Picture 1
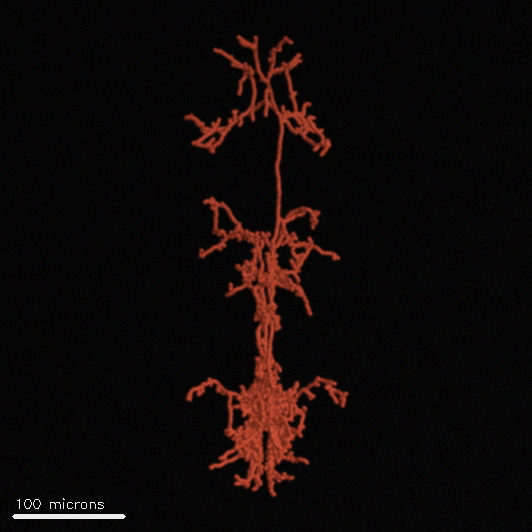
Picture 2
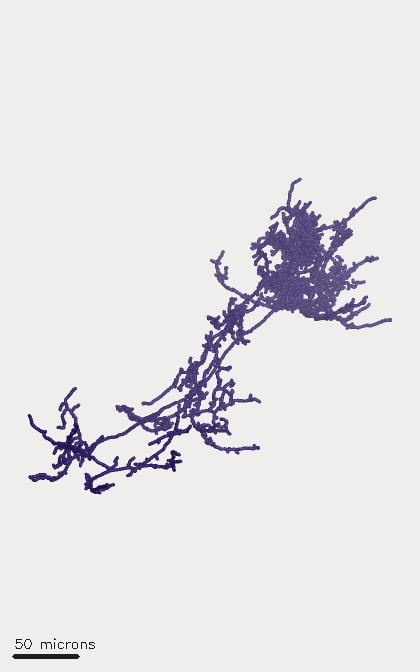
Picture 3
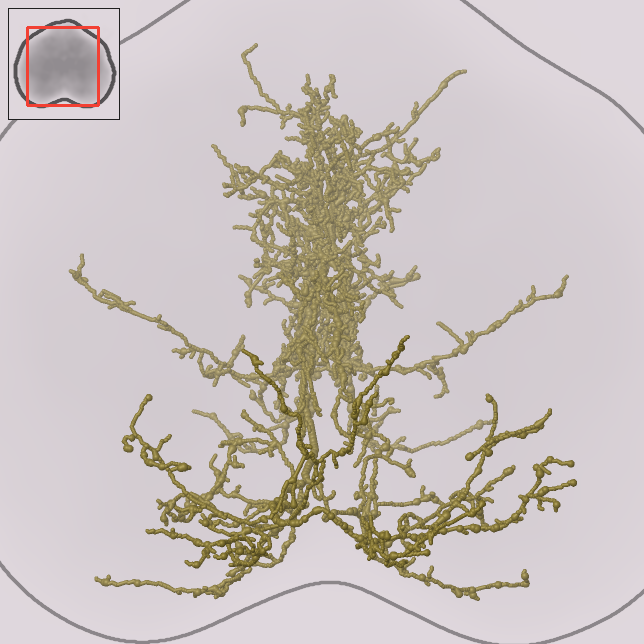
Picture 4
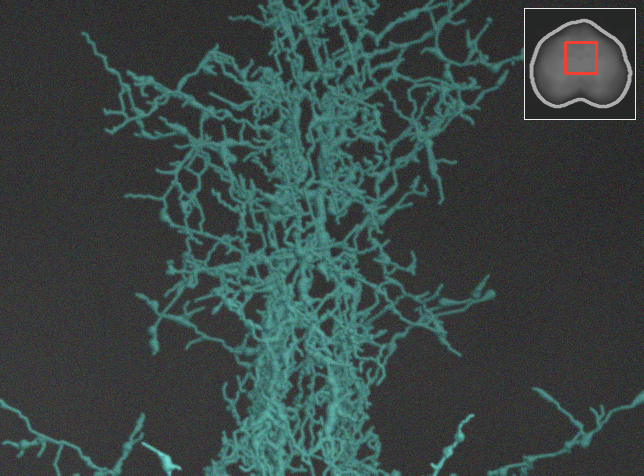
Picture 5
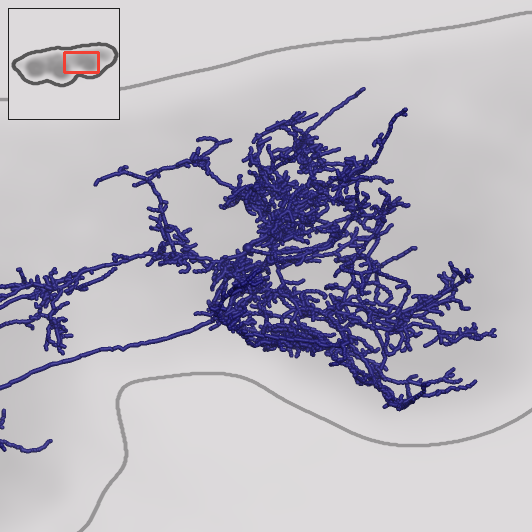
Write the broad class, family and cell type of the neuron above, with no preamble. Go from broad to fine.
nerve-cord intrinsic neuron; hemilineage 05B; IN05B005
